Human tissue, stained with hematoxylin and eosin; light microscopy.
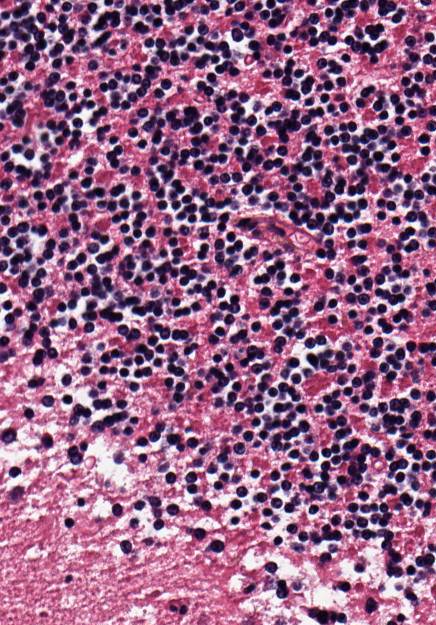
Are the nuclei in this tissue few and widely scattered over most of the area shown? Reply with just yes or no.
No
